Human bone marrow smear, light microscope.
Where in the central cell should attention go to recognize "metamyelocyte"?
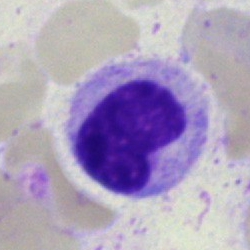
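This is a metamyelocyte, so let's start with the nucleus. Look at its lower right side: there is a notch there, which gives the nucleus a kidney shape.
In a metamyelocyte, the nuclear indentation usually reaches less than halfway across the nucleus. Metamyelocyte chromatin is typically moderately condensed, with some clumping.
Here, though, the chromatin is dark purple and dense, with only faint lighter mottling, so it looks denser than that usual pattern. Now follow the pale blue cytoplasm around the nucleus: it forms a rim that is widest on the right, and it shows no coarse granules.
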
